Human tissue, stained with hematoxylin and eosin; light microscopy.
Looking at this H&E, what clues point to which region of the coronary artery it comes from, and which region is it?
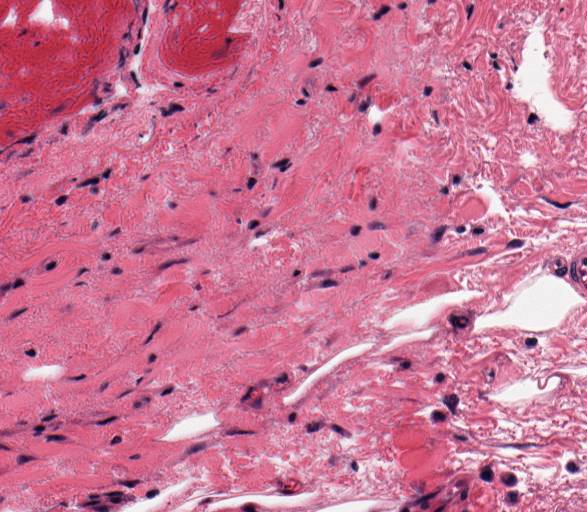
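You're looking at the tunica adventitia. It's all pink fibrous connective tissue, no epithelium. In the left half, notice the fibre bundles: wavy, running mostly side to side or obliquely.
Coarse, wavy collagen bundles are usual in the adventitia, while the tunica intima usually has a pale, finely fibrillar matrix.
The upper left corner holds denser, deeper red, more homogeneous bundles, and the right side is looser, with thin, clear, slit-like spaces between fibres.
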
